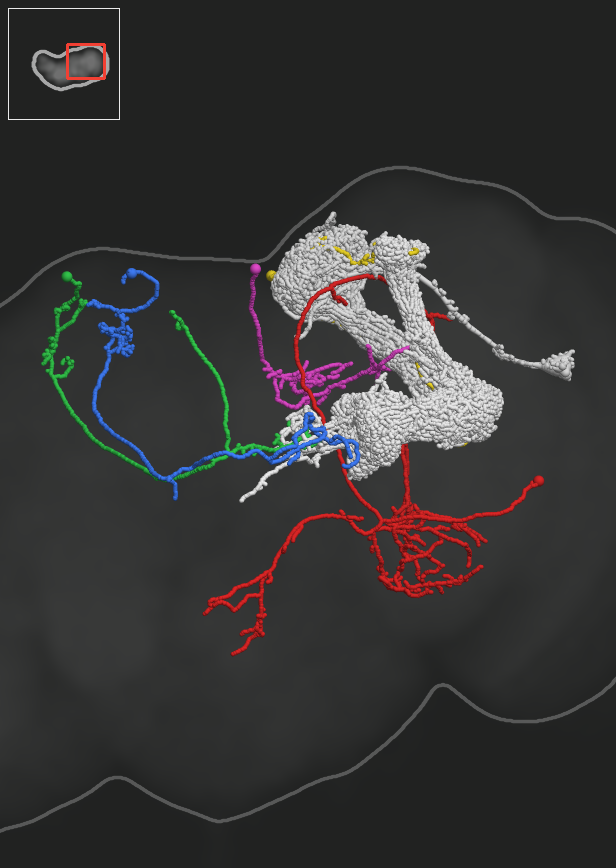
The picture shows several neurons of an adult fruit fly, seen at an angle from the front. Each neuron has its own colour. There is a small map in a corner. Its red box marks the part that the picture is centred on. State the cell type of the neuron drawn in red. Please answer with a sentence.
The cell type is M_lPNm11A.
